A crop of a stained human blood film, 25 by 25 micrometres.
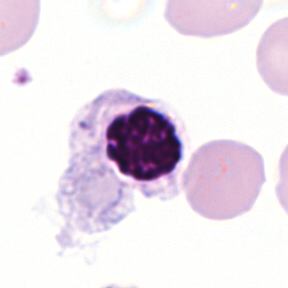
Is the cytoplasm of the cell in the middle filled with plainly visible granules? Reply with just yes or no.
No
